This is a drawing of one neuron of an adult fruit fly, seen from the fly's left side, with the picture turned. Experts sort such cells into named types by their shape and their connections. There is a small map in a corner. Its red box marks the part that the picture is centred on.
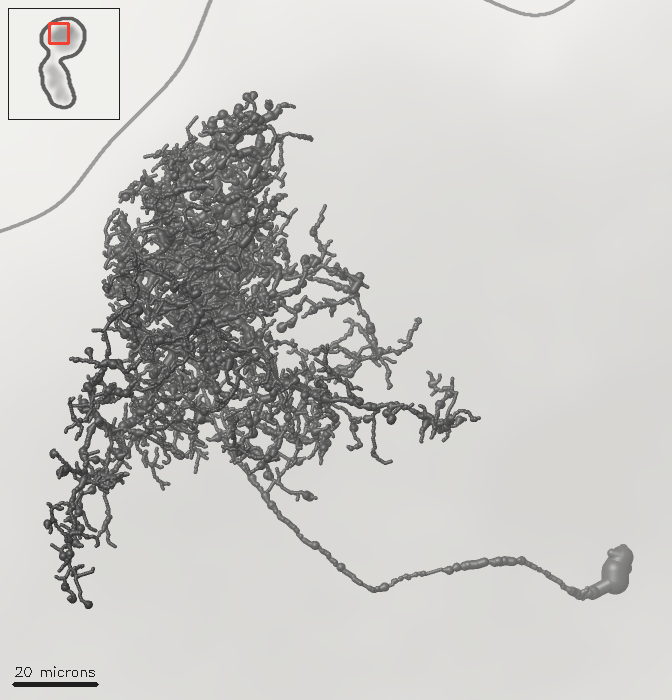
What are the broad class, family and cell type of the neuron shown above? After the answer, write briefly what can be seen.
Its broad class is central-brain intrinsic neuron. Its family is hemilineage VLPp1. The cell type is AVLP542. The cell body is at the lower right of the picture. From left to right in the picture it spans about 140 microns. More than a hundred branch ends can be seen.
